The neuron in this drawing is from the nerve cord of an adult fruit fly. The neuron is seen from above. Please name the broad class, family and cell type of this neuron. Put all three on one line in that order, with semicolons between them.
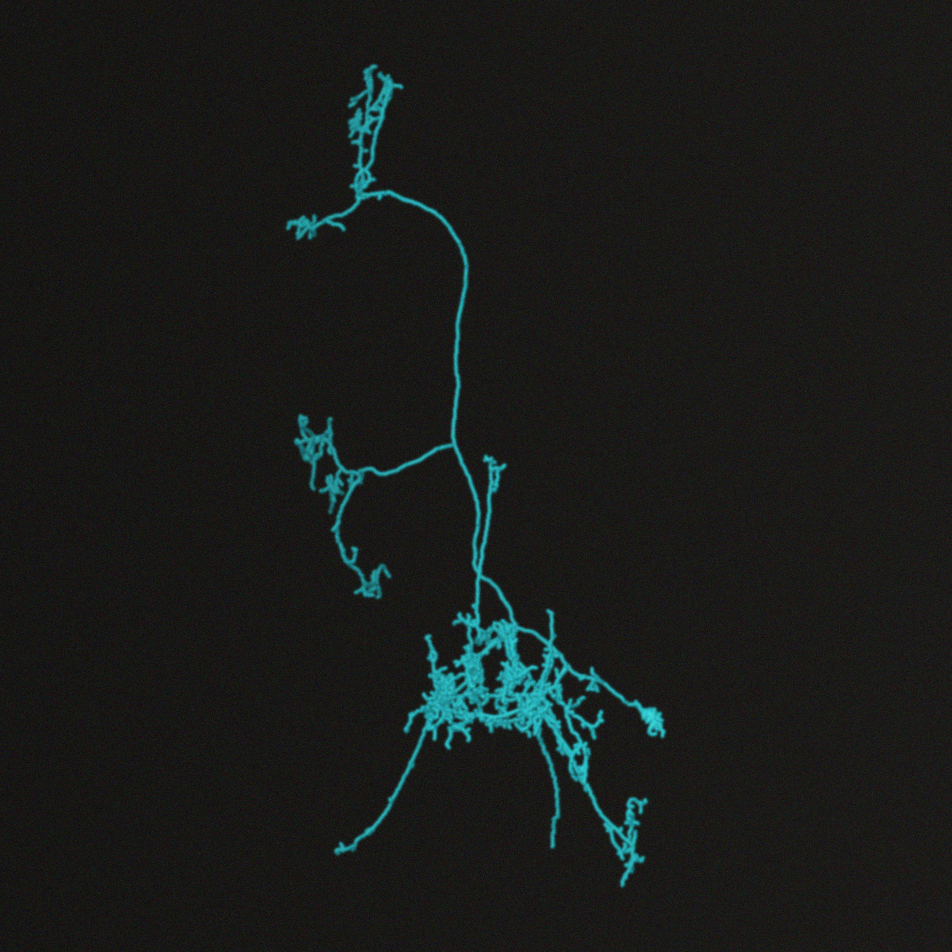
nerve-cord intrinsic neuron; hemilineage 18B; IN18B008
